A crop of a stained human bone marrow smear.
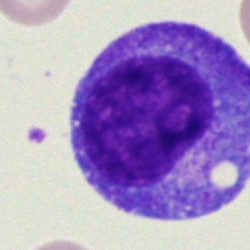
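Promyelocyte (central cell), stained bone marrow smear. The nucleus lies off-centre, toward the left side of the cell. The cytoplasm is blue-violet, with fine purplish granules scattered through it. A single clear, round vacuole lies in the lower right cytoplasm.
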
